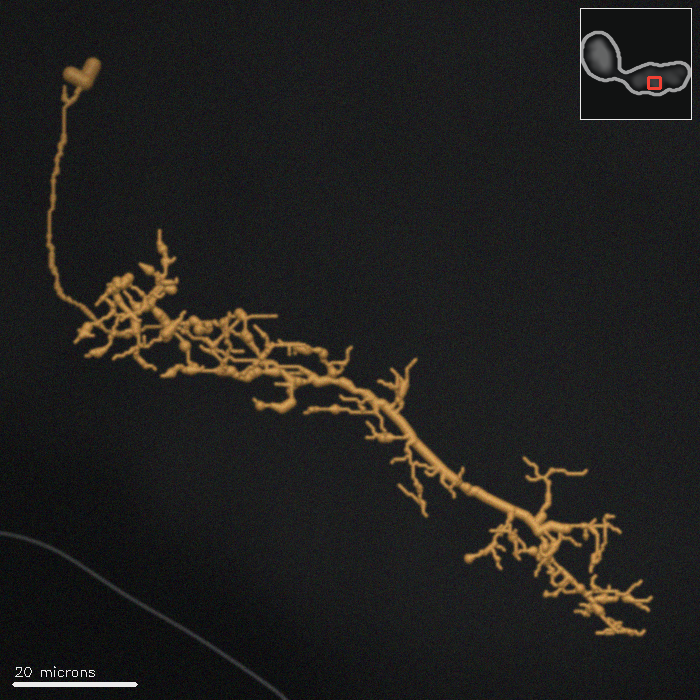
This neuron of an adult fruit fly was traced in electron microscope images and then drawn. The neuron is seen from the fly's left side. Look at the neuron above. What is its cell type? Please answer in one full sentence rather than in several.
Among cell types, the one for this neuron is IN09A039.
